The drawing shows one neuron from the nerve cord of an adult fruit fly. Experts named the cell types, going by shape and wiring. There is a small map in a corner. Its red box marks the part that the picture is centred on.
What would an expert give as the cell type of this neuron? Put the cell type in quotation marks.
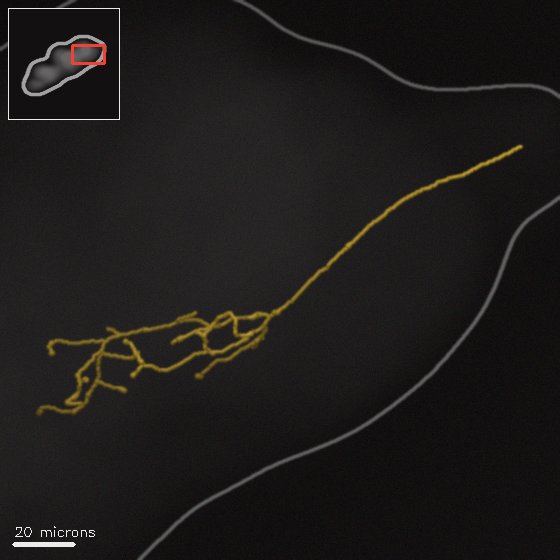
"DNg53"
